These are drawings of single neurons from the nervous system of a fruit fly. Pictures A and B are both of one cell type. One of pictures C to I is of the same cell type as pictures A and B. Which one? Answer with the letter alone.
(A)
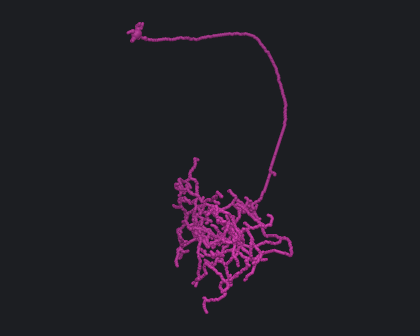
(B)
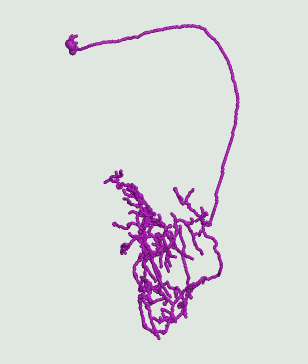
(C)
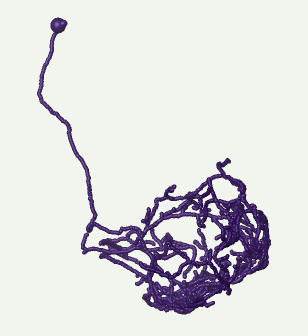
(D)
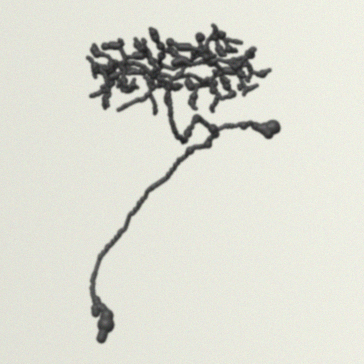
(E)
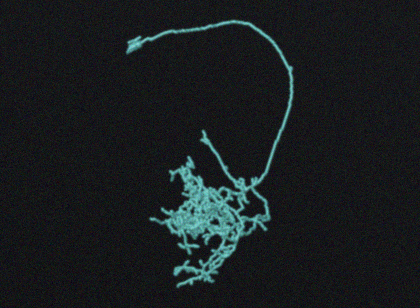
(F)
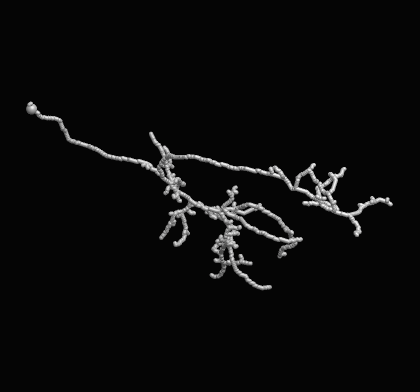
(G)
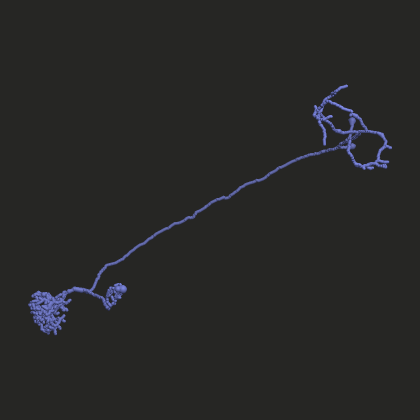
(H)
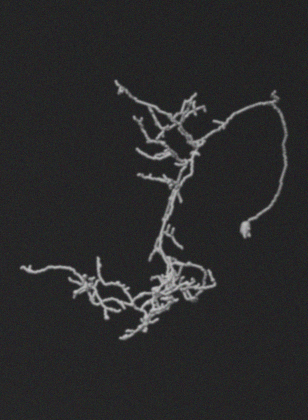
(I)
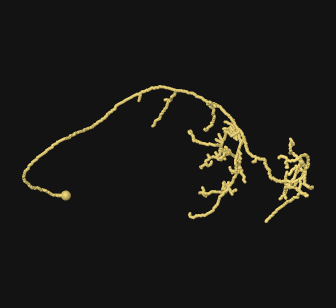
E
